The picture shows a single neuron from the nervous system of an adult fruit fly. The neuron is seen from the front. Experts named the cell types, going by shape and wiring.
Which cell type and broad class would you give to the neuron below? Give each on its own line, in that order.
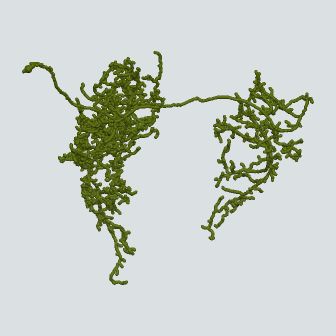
LAL124
central-brain intrinsic neuron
